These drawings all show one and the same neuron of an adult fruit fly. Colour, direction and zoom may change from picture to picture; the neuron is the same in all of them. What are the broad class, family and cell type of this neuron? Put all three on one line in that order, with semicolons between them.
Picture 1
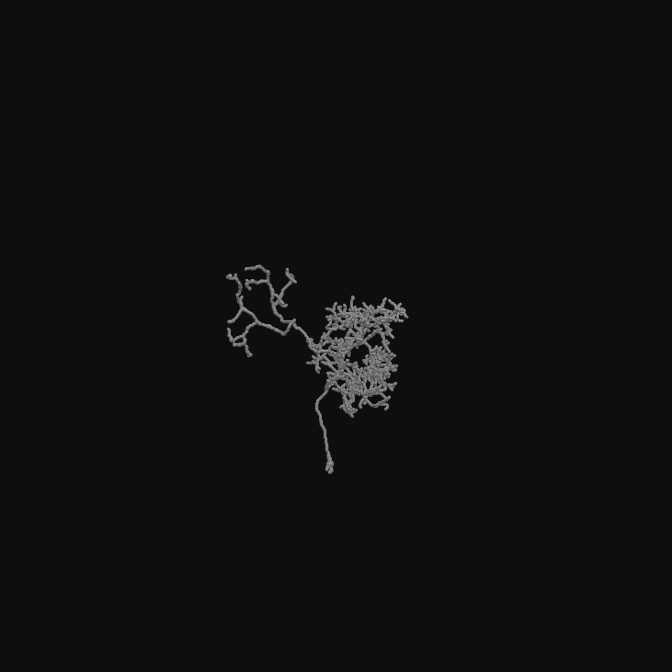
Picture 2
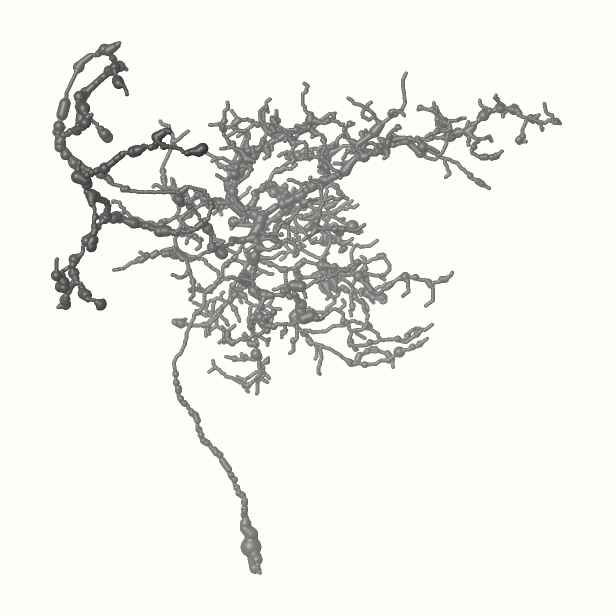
central-brain intrinsic neuron; hemilineage VLPl&p1_lateral; CB2682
